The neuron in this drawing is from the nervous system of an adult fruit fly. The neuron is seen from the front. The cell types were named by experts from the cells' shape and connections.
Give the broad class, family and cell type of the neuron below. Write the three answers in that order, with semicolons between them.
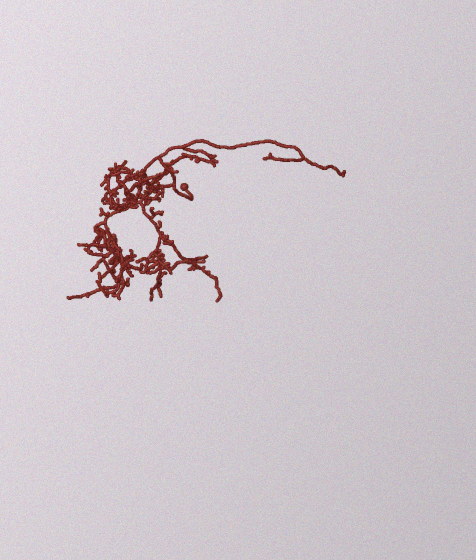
central-brain intrinsic neuron; hemilineage DM4_dorsal; pC1_10a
